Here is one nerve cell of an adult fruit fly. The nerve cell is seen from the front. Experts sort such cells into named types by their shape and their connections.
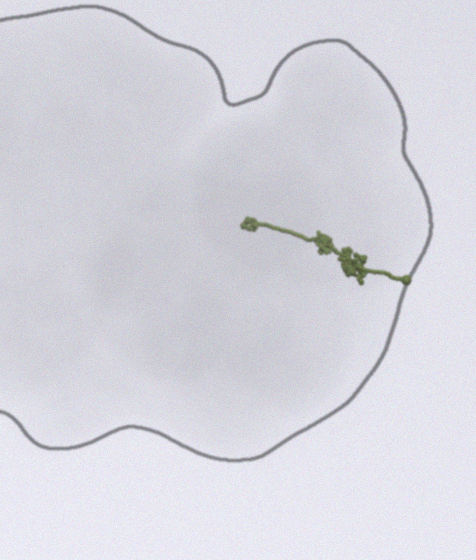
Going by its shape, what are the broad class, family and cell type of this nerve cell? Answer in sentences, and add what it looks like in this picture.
Its broad class is optic-lobe intrinsic neuron. The family is Tm. Its cell type is Tm6. Its cell body lies on the right of the picture. In this view it is more than twice as wide as it is tall.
